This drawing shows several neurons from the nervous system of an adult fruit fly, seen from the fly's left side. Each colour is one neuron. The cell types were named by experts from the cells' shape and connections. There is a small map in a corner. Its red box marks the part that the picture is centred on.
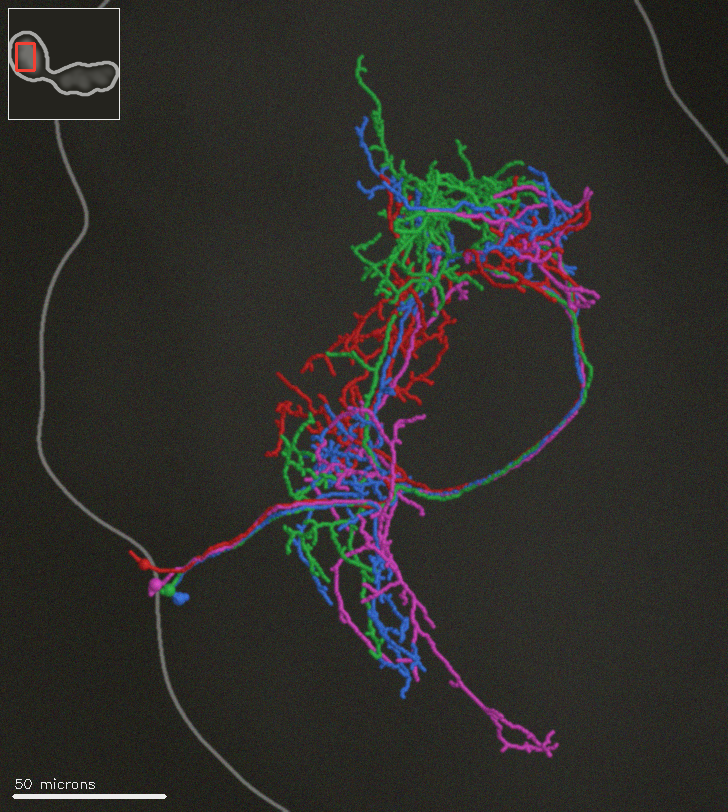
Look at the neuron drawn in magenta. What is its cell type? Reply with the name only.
SAD046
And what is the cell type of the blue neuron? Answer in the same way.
SAD045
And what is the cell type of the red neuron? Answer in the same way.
AVLP459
